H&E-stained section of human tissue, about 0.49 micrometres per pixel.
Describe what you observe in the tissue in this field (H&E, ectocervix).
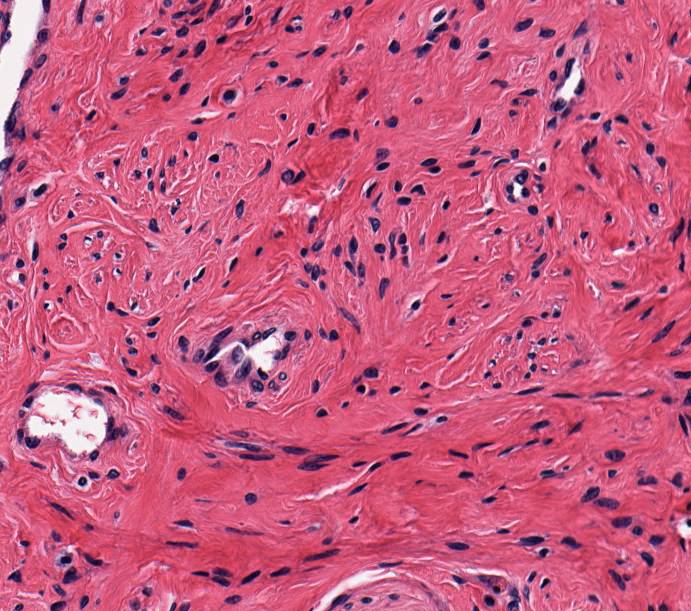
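Low to moderate cellularity; abundant pink matrix between nuclei. Stromal cells spindle-shaped, nuclei elongated and dark-staining, scattered fairly evenly. Lower field: spindle cells and fibres running mainly horizontally. Left of centre: single small lumen lined by a few cells with dark nuclei, surrounded by concentrically arranged stroma.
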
